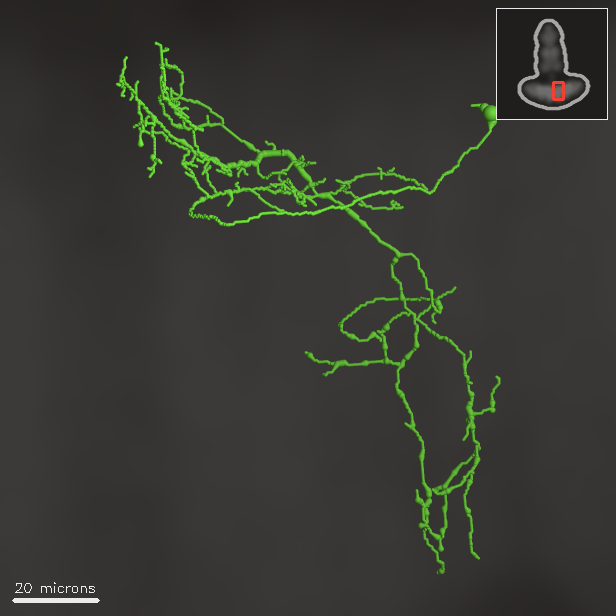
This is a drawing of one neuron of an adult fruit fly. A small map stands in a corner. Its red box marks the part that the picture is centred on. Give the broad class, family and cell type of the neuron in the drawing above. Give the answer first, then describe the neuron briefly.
This is a central-brain intrinsic neuron. Its family is hemilineage LB3. The cell type is GNG440. From top to bottom in the picture it spans about 130 microns. Dozens of branch ends can be seen.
